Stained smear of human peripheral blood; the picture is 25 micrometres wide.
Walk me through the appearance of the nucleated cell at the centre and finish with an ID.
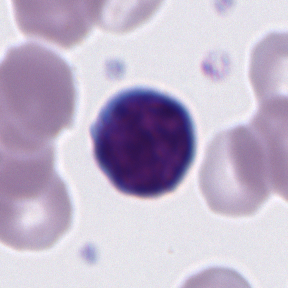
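The outline is smooth and round, the cell about 10 micrometres across. The nucleus is round in outline and about 9 micrometres across. Its chromatin is dense, dark purple and coarsely clumped. Cytoplasm forms only a very thin bluish rim around the nucleus and shows no granules. This is a typical lymphocyte.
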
